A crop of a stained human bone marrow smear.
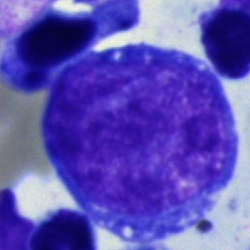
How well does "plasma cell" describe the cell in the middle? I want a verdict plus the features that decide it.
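Shape of the cell: round. Chromatin: fine and evenly spread rather than clumped. Cytoplasm: a thin rim of deep blue around the nucleus, with a few small clear vacuoles at the top and bottom edges of the cell. Neighbours: other darkly stained cells lie close by at the upper left, upper right and lower left.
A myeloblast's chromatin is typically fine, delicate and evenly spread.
The chromatin therefore speaks for blast.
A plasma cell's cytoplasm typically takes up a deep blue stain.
The deep blue rim agrees with plasma cell too, so it does not set the two apart. Plasma cell does not fit; the cell is a blast.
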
